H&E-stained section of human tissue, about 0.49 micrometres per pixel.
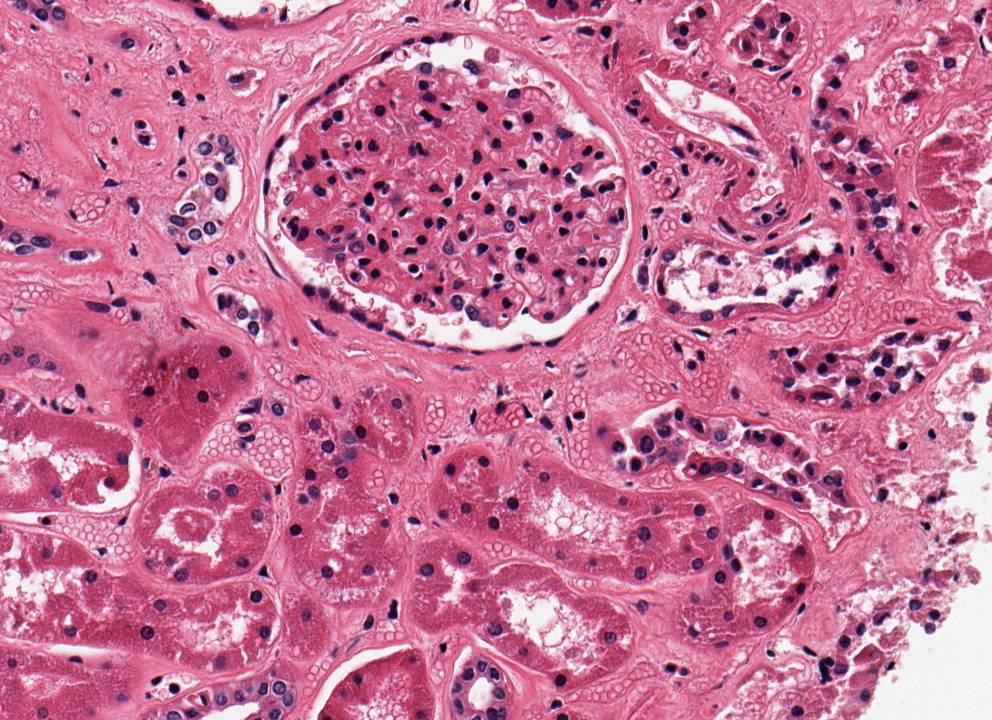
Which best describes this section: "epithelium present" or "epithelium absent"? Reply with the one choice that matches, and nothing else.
Epithelium present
